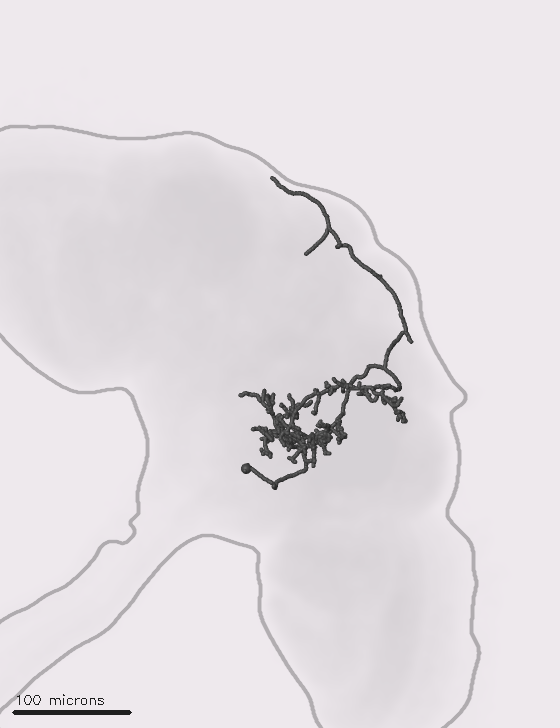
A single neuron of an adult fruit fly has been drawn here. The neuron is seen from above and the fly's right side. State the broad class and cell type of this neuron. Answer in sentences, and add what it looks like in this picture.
This is a central-brain intrinsic neuron. It is of cell type CL258. It lies in the brain. From top to bottom in the picture it spans about 250 microns.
